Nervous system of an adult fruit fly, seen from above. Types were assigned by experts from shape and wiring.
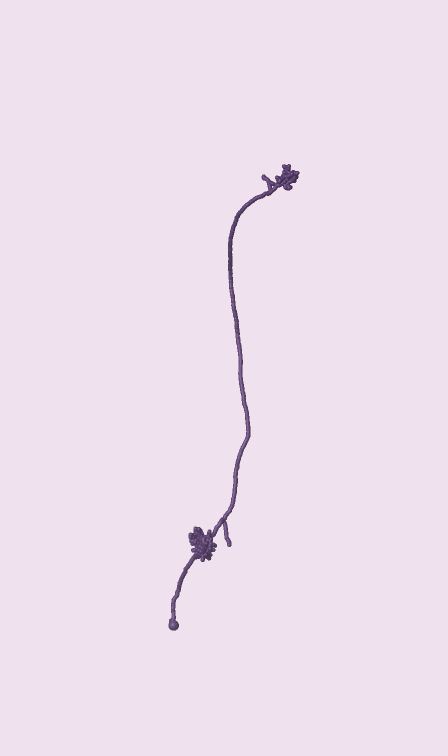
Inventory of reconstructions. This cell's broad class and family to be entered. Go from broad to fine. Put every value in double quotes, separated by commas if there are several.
"ascending neuron", "hemilineage 07B"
